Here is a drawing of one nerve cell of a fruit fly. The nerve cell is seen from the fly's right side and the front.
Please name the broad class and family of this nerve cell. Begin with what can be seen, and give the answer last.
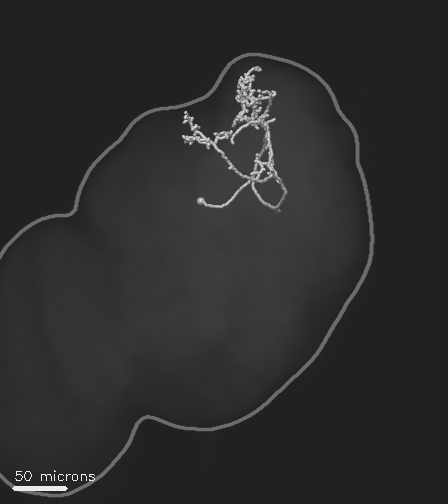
The cell body is in the middle of the picture. By the scale bar it is about 140 microns tall in this view. This is a central-brain intrinsic neuron. Its family is hemilineage VLPl&p1_posterior.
